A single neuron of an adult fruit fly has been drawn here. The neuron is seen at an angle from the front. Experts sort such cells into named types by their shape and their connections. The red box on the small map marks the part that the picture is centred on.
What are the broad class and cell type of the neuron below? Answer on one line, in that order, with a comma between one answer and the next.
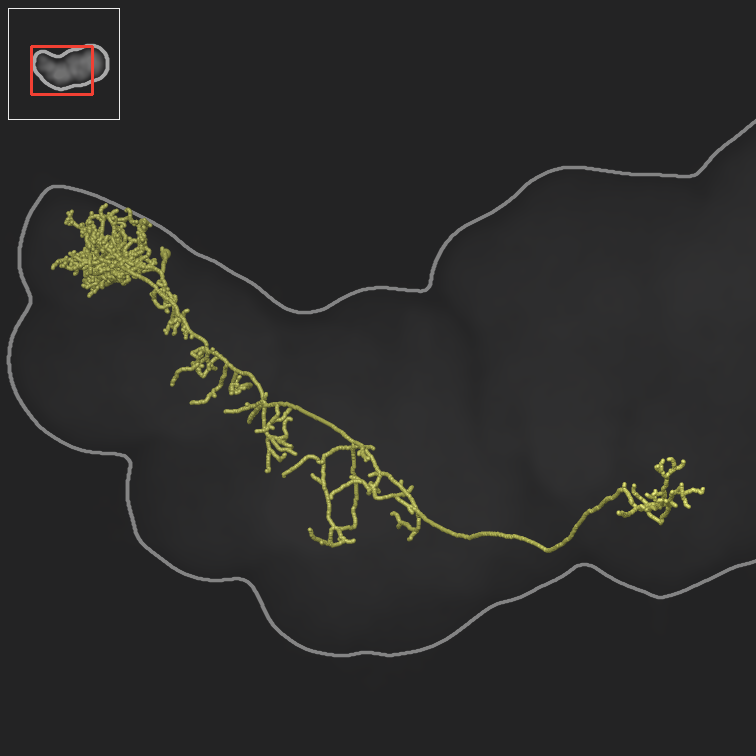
ascending neuron, ANXXX084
